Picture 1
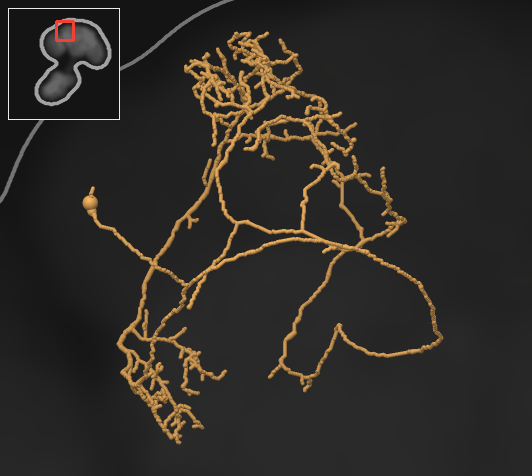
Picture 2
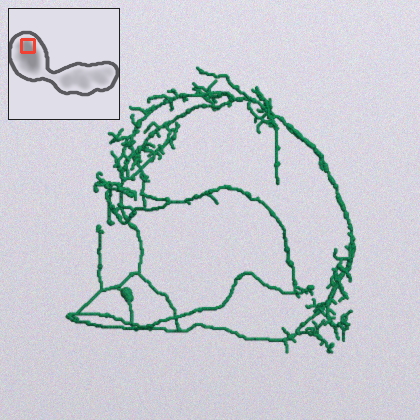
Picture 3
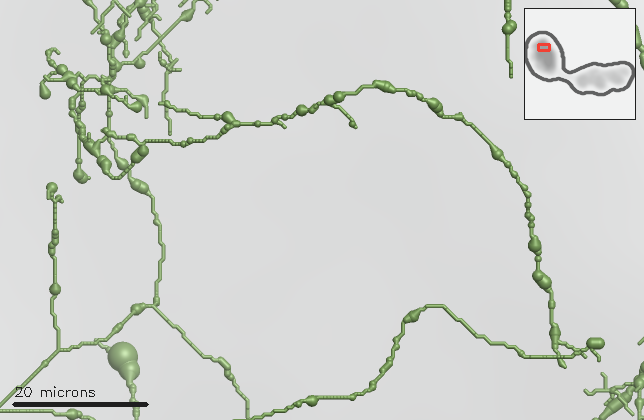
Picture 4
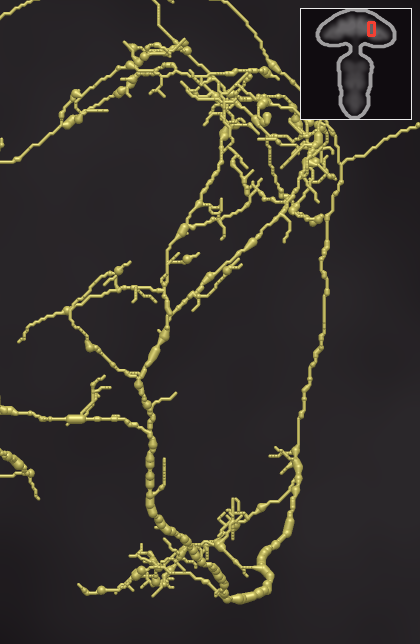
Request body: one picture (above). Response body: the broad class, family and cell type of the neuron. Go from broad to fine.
central-brain intrinsic neuron; hemilineage SLPav1_medial; SLP223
